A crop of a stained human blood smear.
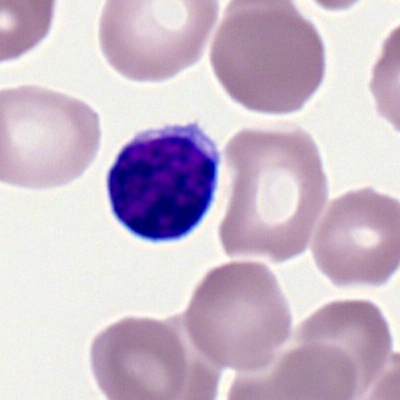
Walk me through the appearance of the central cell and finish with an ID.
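Checking the chromatin first: it is dense, dark purple and coarsely clumped. Next, nucleoli: none can be seen in the nucleus. The cytoplasm forms only a scant pale blue rim, seen mostly along the upper edge. Vacuoles: the cytoplasm contains none. The cell is a lymphocyte.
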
